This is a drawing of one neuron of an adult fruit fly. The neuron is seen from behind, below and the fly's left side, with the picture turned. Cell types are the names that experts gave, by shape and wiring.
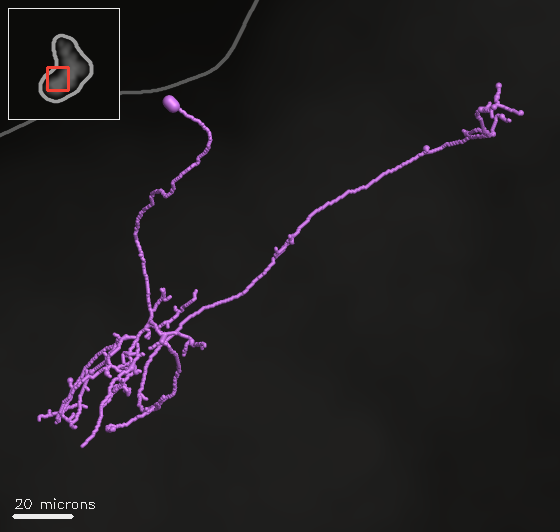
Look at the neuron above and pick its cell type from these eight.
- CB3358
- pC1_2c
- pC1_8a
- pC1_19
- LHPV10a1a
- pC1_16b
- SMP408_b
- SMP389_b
pC1_19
